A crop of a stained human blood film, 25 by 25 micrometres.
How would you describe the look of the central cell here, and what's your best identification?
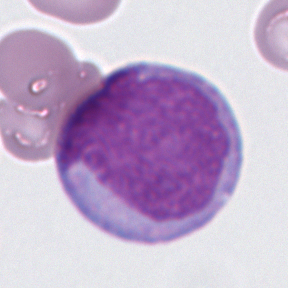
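Starting with the outline, the cell is round and about 16 micrometres across. The nucleus is about 14 micrometres across, and it fills about 70% of the cell's area. Its chromatin looks finely granular and evenly spread. The cytoplasm is pale blue, and its widest part forms a crescent at the lower left. So this is an atypical promyelocyte.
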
